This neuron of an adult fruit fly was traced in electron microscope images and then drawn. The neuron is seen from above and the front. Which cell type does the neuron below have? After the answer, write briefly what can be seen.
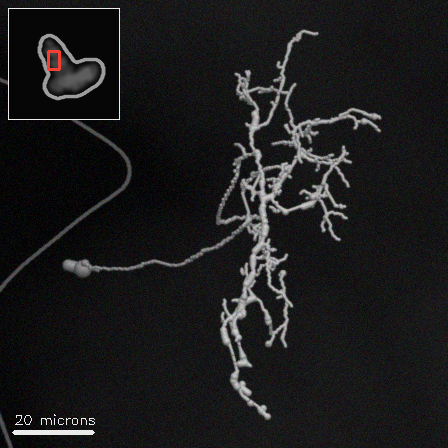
Its cell type is IN03B060. This is a nerve-cord intrinsic neuron. The cell body can be seen on the left of the picture. By the scale bar it is about 100 microns tall in this view. The picture shows dozens of branch ends.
